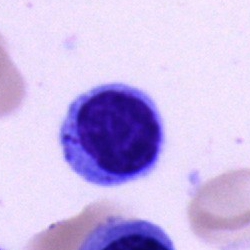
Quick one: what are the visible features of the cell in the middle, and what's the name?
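Round, smooth outline, to begin with. The nucleus isn't centred; it's shifted toward the upper right. Its chromatin is dark purple and densely clumped. And the cytoplasmic rim, I notice, is widest at the lower left. So: a lymphocyte.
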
